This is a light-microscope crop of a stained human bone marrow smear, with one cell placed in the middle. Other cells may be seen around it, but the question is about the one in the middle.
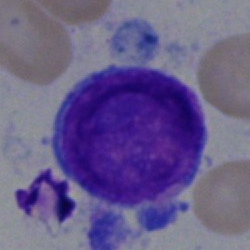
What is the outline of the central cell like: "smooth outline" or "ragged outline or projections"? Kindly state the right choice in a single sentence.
Along its outline, the cell is smooth, with no projections.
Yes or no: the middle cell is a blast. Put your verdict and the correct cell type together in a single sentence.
Yes, the cell positioned at the centre of the crop is a blast.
